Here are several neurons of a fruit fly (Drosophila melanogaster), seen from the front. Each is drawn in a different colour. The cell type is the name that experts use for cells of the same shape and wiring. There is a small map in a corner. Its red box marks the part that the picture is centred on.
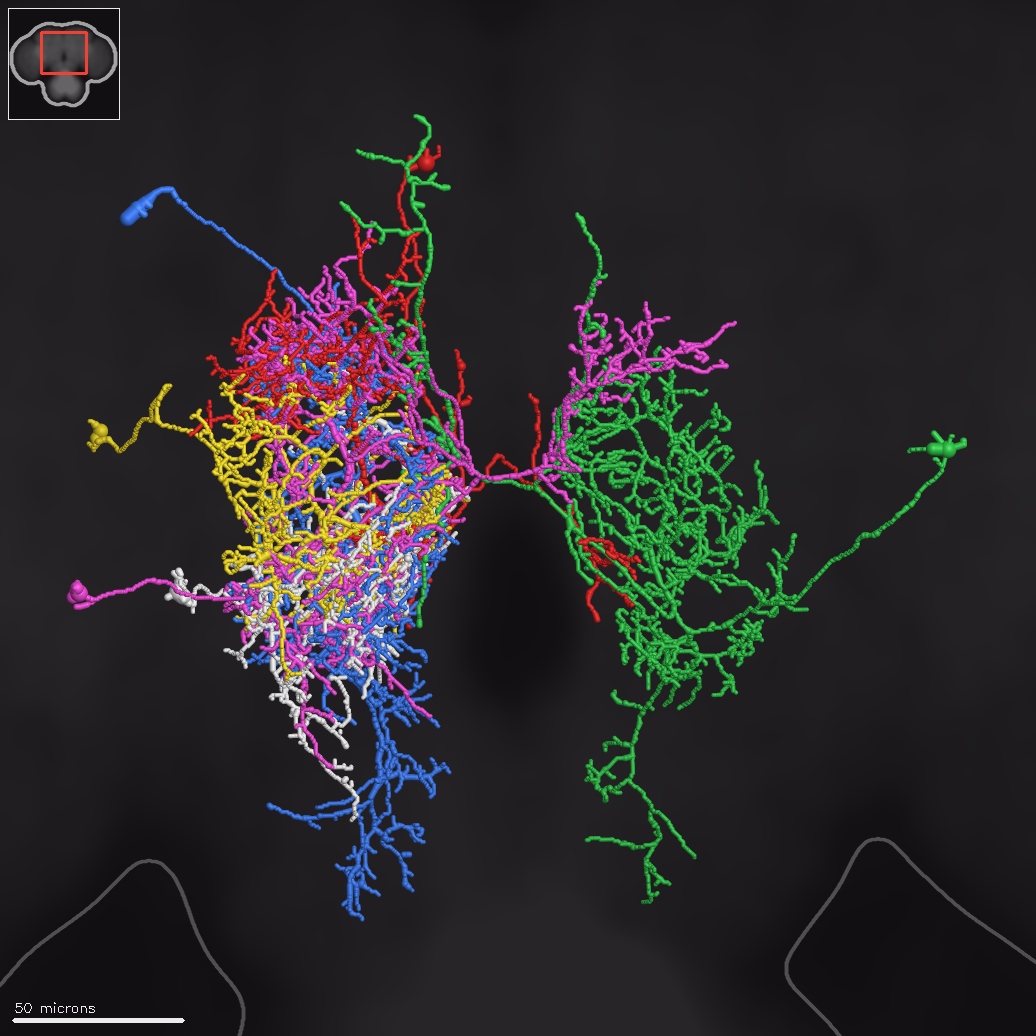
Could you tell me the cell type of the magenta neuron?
LAL045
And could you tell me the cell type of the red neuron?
VES054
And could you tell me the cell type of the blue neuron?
VES005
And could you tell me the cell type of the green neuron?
LAL102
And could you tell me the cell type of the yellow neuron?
VES059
